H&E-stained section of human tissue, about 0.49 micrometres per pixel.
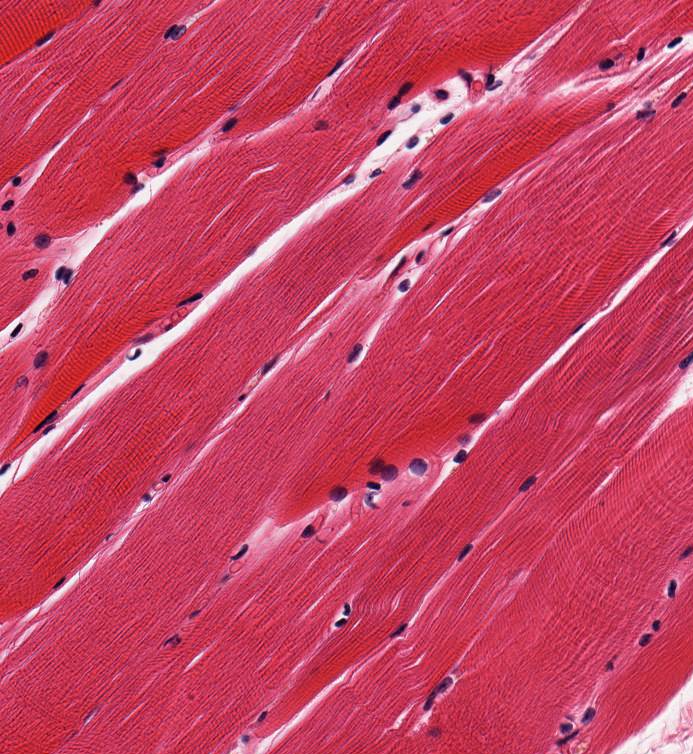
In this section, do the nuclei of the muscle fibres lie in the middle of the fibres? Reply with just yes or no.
No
